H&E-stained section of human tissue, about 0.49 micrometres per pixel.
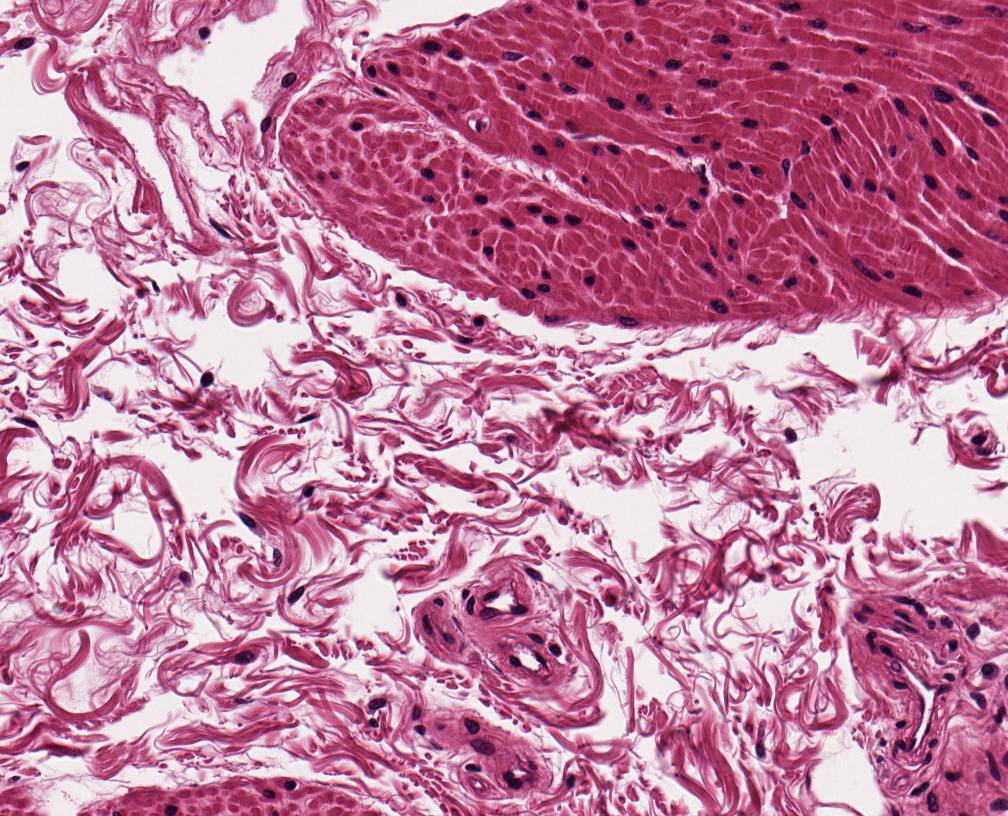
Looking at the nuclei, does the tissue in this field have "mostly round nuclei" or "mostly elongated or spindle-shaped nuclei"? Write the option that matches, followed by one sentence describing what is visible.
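Mostly elongated or spindle-shaped nuclei. The cells of the upper muscle bundle have elongated, dark-staining nuclei.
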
